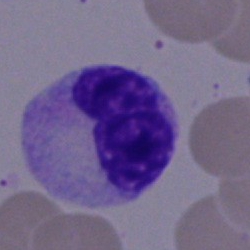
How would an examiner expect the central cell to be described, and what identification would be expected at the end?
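Toward the right side of the cell sits the nucleus. Its chromatin is dark purple, dotted with small paler spots. Around it the cytoplasm takes a pale greyish lilac tone, and I find only a fine, faint dusty texture there, with no coarse granules. This is a metamyelocyte.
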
